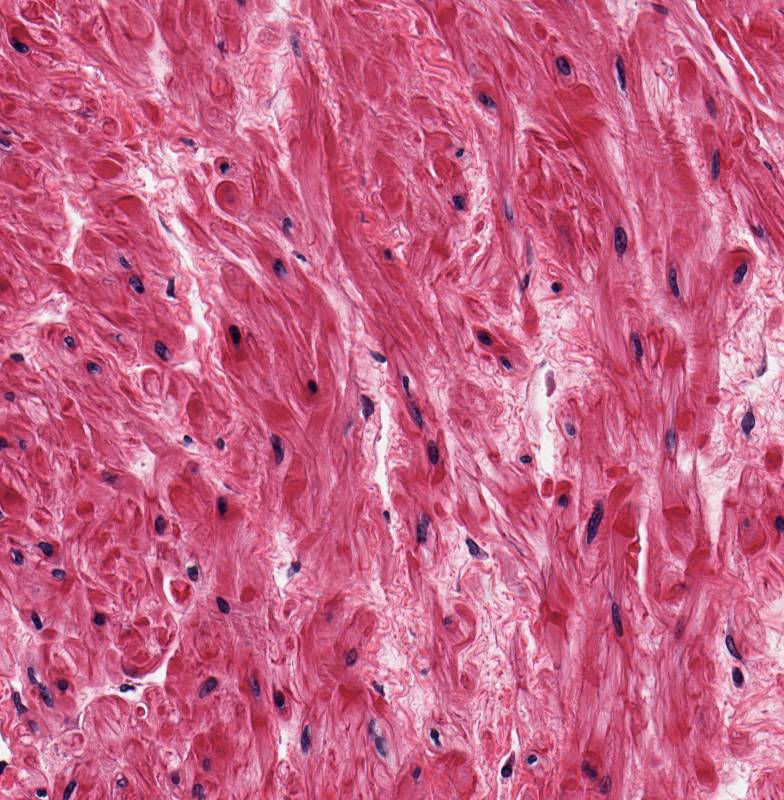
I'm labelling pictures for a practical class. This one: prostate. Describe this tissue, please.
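Spindle cells only, in interlacing bundles; no other tissue type. Centre and right: bundles cut lengthwise, running obliquely from upper left toward lower right. Nuclei elongated, dark-staining, blunt-ended, lying singly within the cells. Cytoplasm abundant, bright pink.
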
